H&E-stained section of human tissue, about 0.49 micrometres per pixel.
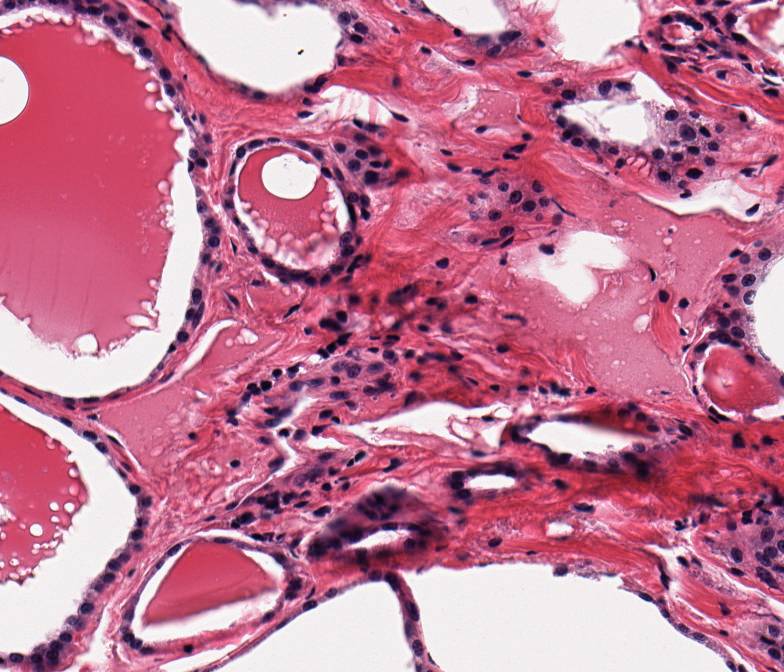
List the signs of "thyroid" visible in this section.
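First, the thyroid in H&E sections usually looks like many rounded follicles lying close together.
Large round follicles run along the left edge here, which fits the thyroid.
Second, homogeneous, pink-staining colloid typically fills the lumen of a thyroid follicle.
The colloid in these follicles is homogeneous and pink, as expected.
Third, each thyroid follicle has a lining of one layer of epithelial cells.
These follicles are lined by a single layer of flattened to low cuboidal epithelial cells, which agrees. Small, dark, round nuclei are scattered through the central stroma. In the large follicles on the left, a clear white gap lies between the colloid and the lining epithelium.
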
